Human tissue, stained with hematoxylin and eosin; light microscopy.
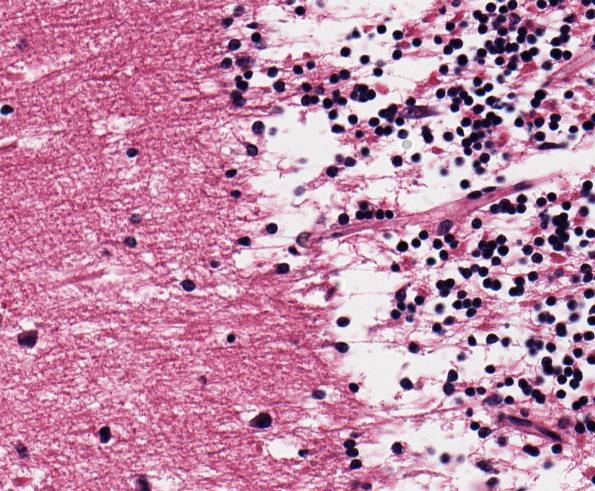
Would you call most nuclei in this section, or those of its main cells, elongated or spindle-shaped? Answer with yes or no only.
No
